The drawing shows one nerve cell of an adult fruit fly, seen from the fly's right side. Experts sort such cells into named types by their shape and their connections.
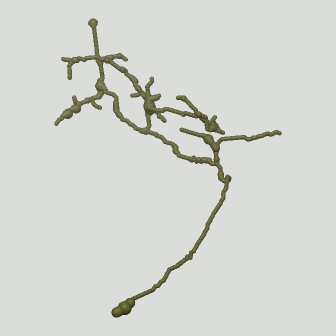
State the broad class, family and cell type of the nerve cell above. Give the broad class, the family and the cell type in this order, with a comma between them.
optic-lobe intrinsic neuron, Mi, Mi15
